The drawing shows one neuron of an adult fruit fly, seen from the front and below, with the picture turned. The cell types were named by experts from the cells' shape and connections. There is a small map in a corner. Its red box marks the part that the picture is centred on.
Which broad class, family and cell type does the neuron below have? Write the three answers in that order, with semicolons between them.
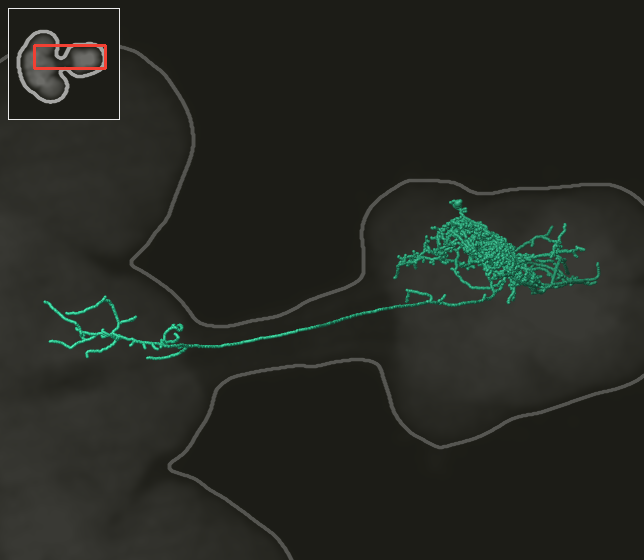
ascending neuron; hemilineage 17A; AN17A004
